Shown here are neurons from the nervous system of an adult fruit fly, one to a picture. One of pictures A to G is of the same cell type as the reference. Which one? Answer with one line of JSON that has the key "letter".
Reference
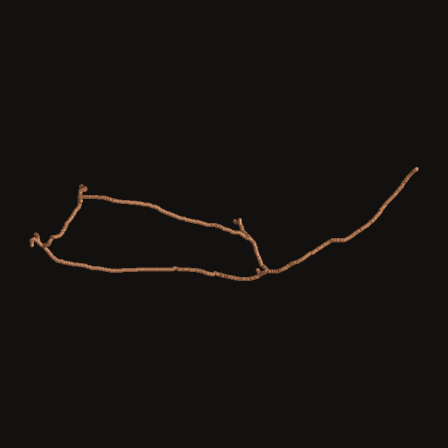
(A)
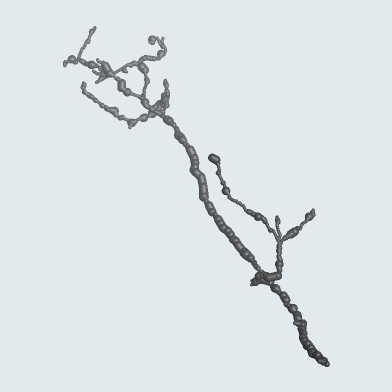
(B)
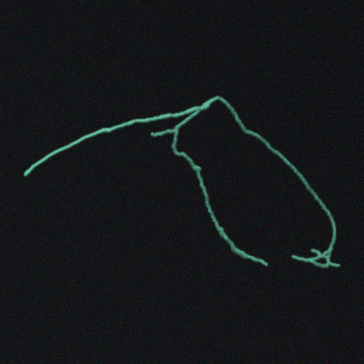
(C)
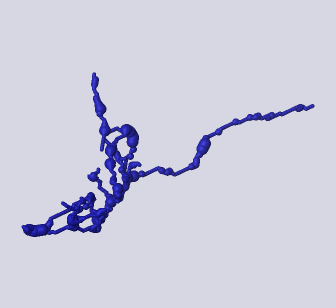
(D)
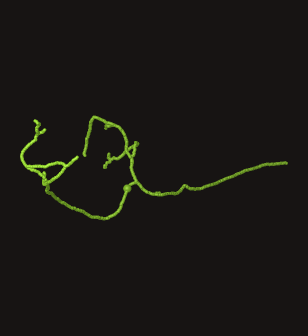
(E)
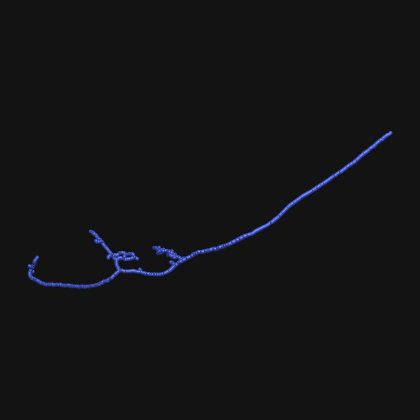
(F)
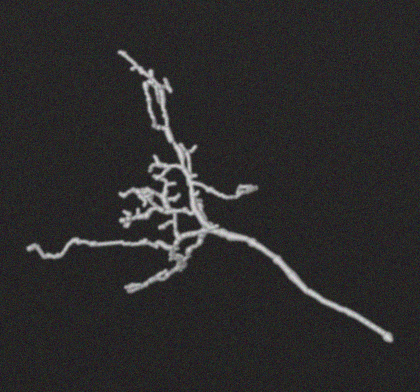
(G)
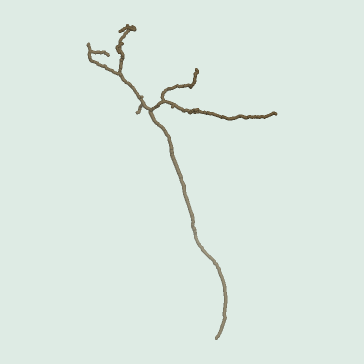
{"letter": "B"}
